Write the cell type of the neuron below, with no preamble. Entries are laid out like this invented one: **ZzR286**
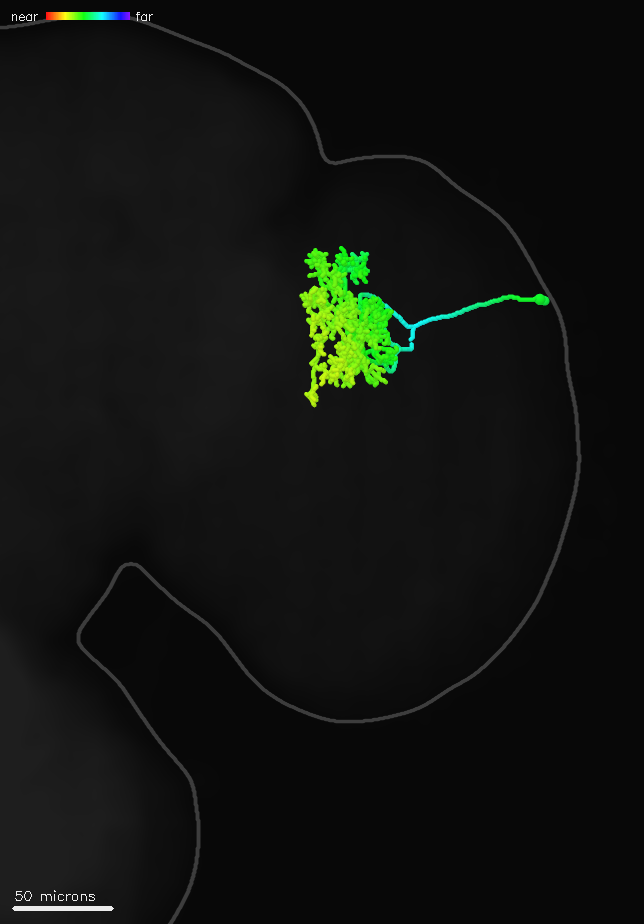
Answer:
**Pm3**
